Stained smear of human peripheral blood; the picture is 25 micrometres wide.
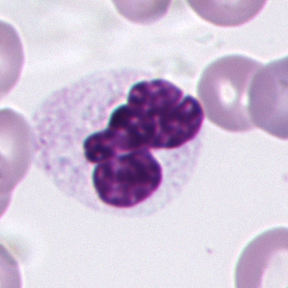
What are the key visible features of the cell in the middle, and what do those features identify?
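Outline roughly round. Chromatin dark purple, coarsely clumped; no nucleoli visible. Cytoplasm: many fine, small pinkish-lilac granules. Cell: segmented neutrophil.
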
